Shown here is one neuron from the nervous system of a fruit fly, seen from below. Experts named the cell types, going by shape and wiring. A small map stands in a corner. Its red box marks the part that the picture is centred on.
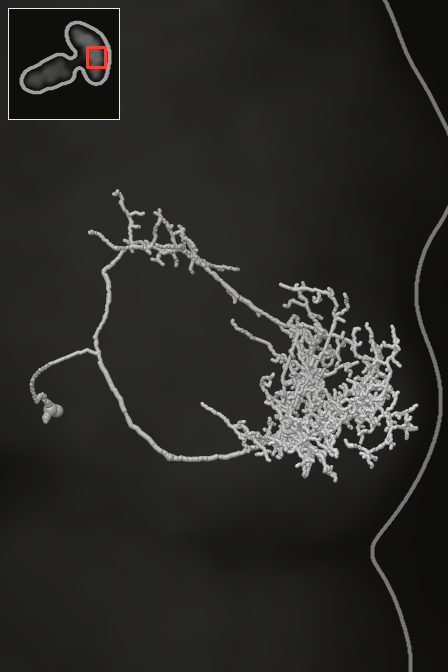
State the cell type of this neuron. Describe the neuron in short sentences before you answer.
It is in the brain and does not reach the nerve cord. The cell body is on the left of the picture. The picture shows dozens of branch ends. It is a central-brain intrinsic neuron. Its cell type is AVLP474.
